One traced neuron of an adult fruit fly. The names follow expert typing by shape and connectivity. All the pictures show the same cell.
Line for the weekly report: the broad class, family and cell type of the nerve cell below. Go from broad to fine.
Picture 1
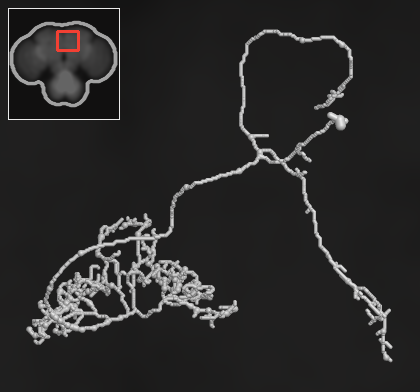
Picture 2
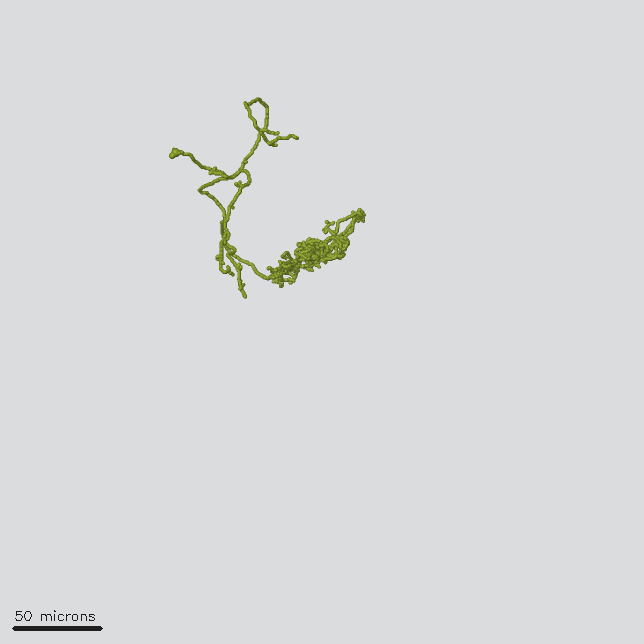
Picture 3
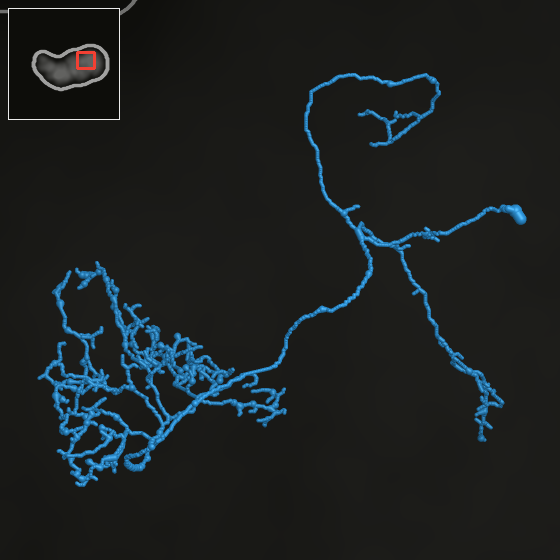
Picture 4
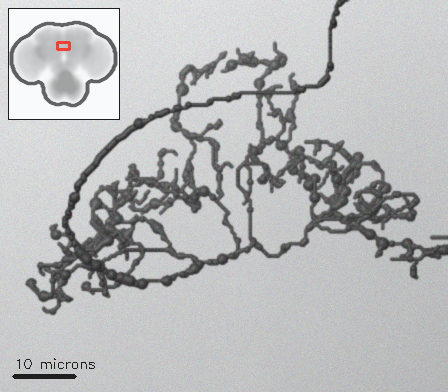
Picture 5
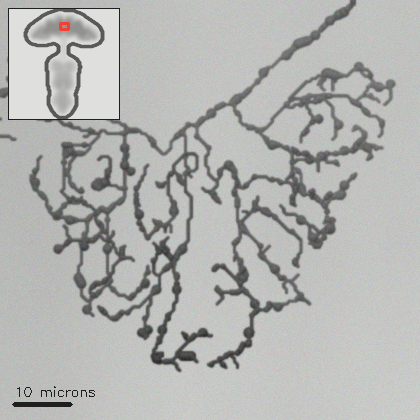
central-brain intrinsic neuron; class CX; FB2B_a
